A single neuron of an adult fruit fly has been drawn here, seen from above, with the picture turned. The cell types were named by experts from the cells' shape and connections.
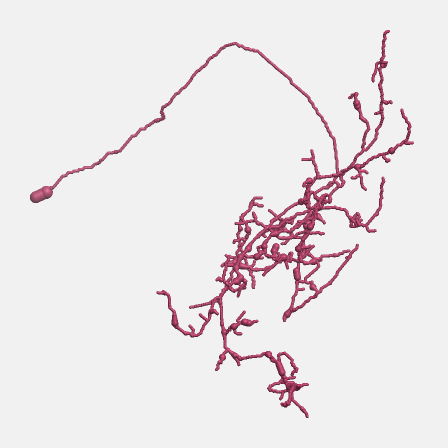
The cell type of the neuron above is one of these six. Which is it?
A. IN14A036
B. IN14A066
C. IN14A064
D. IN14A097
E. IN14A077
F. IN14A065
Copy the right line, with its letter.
D. IN14A097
